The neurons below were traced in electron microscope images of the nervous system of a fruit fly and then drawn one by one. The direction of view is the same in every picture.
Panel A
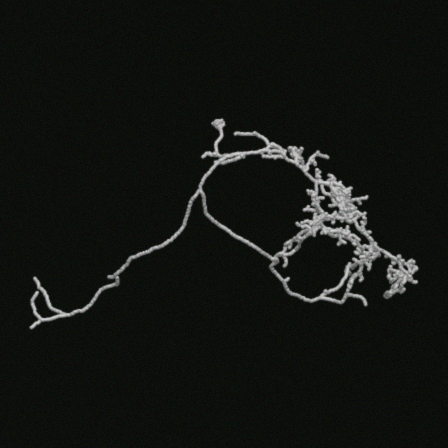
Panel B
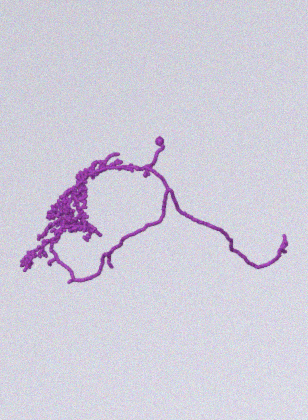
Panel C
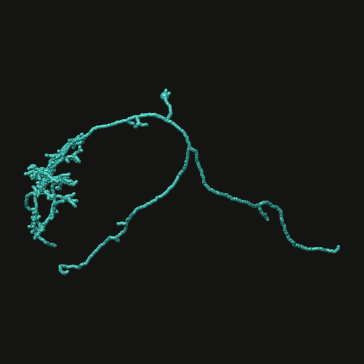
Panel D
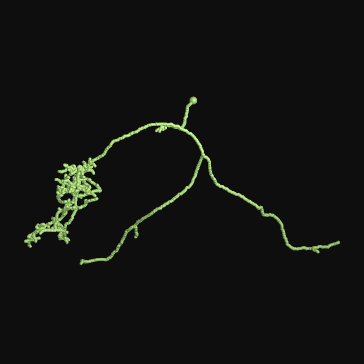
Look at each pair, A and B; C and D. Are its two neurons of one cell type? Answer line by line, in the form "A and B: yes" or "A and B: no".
A and B: yes
C and D: yes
